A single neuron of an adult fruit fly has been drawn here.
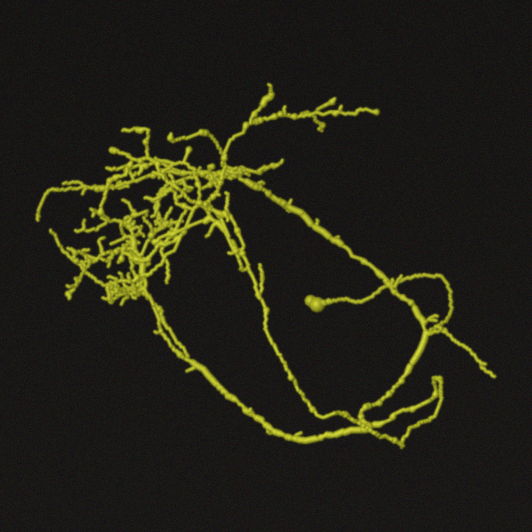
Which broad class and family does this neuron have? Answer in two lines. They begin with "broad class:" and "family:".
broad class: central-brain intrinsic neuron
family: hemilineage LB7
